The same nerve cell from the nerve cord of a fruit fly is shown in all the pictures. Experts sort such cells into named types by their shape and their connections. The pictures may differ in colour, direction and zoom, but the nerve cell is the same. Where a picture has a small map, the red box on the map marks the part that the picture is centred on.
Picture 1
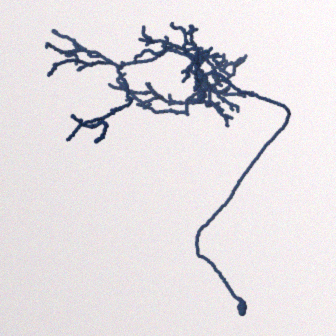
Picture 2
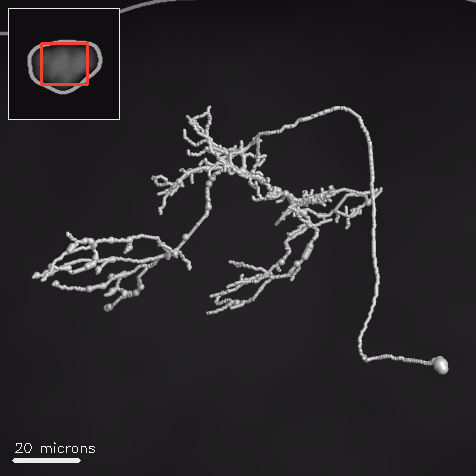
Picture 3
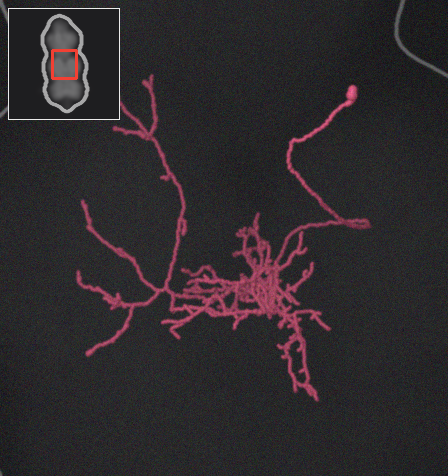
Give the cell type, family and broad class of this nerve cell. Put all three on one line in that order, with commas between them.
IN06A087, hemilineage 06A, nerve-cord intrinsic neuron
